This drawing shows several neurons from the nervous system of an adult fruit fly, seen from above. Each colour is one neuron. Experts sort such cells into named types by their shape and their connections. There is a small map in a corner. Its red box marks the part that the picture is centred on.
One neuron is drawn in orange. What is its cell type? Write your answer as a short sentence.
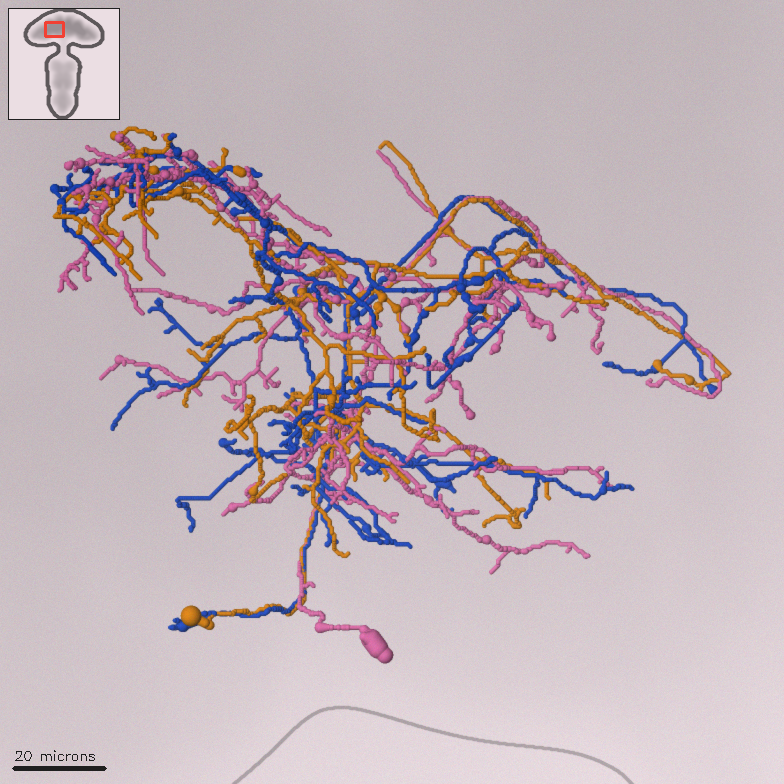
The cell type is CL272_b3.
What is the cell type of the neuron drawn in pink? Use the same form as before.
The cell type is CL272_a1.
